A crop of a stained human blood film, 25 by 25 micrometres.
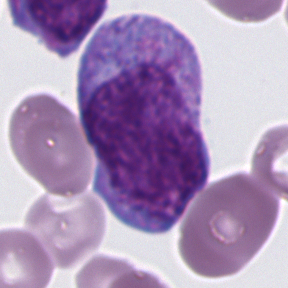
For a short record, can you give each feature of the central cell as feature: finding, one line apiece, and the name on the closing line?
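Outline: smooth oval, longer top to bottom than side to side
Cytoplasm: widest band above the nucleus, at the top of the cell
Vacuoles: none seen
Neighbours: red cells against the left side and lower right
Name: atypical promyelocyte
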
